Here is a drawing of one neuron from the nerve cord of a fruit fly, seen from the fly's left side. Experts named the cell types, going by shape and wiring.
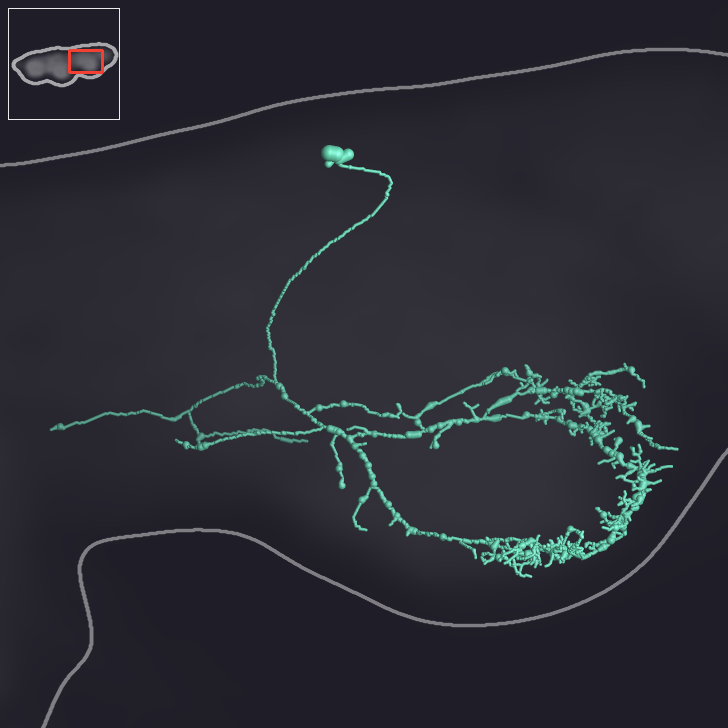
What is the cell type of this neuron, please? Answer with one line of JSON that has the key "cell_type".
{"cell_type": "IN23B031"}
